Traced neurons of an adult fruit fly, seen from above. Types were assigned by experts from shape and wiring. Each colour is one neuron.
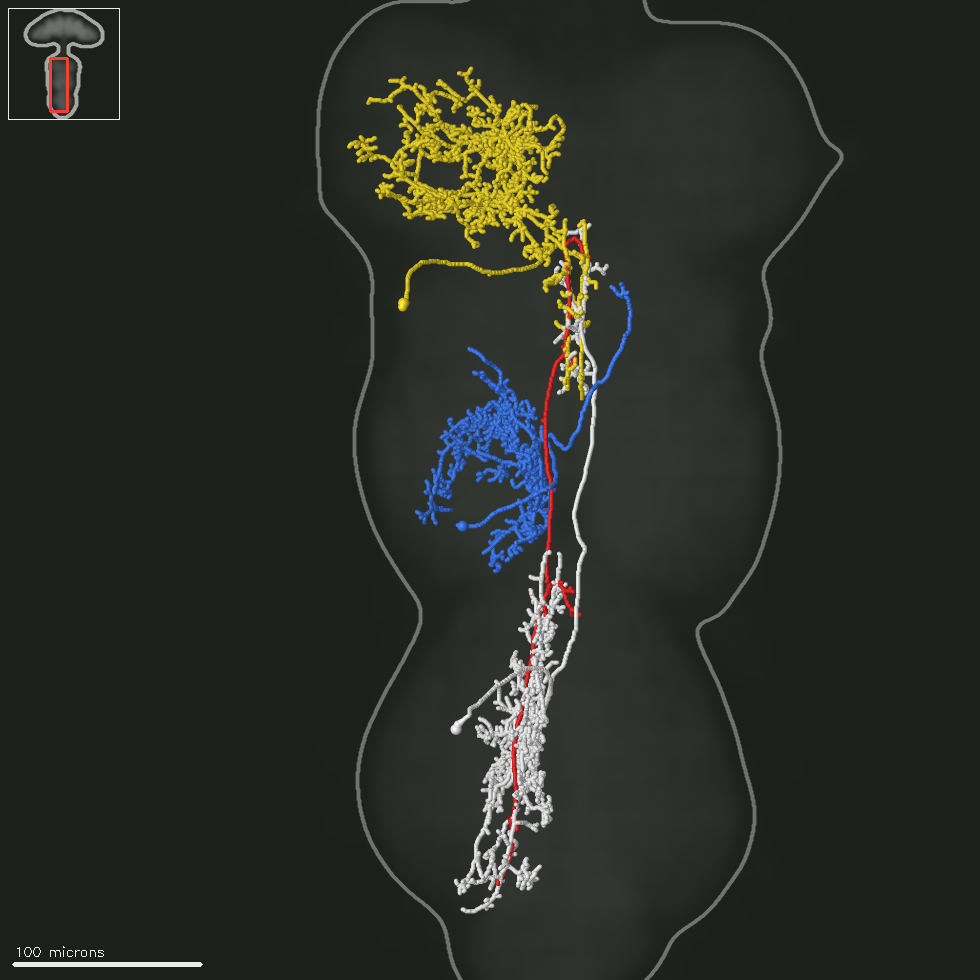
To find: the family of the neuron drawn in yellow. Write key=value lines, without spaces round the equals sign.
family=hemilineage 23B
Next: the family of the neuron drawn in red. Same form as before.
family=class mechanosensory proprioceptive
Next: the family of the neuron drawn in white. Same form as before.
family=hemilineage 23B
